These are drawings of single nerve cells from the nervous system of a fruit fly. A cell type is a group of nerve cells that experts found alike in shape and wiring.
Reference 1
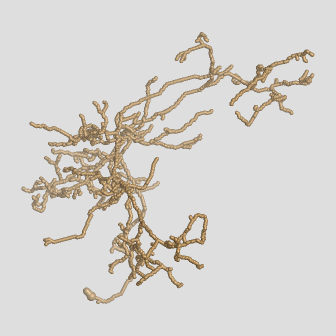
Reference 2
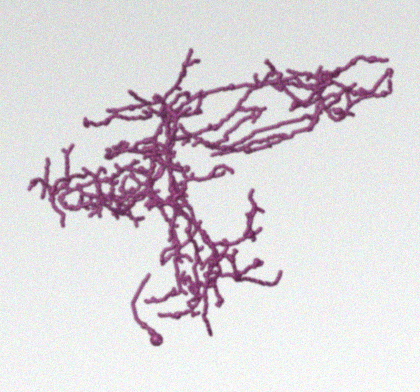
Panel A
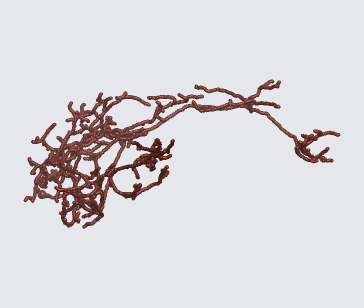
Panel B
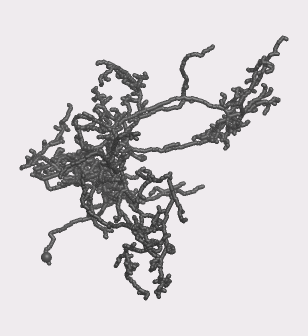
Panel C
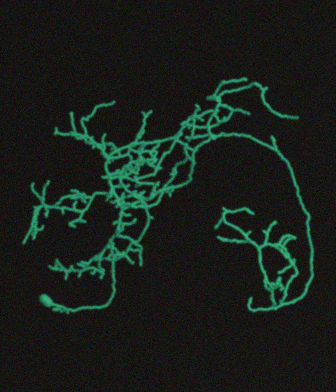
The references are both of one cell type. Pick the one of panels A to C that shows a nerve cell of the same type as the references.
B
